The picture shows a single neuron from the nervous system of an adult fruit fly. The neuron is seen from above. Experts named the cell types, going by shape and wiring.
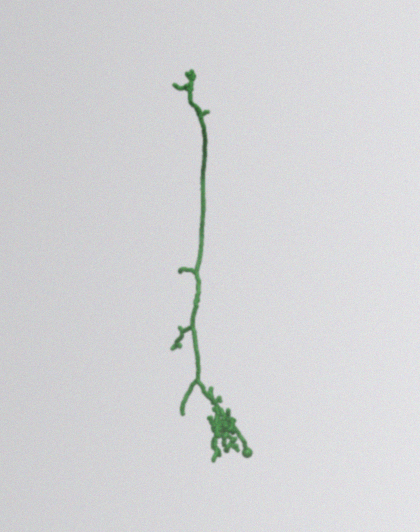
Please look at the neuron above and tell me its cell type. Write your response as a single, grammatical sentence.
With respect to cell type, this neuron is AN08B100.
